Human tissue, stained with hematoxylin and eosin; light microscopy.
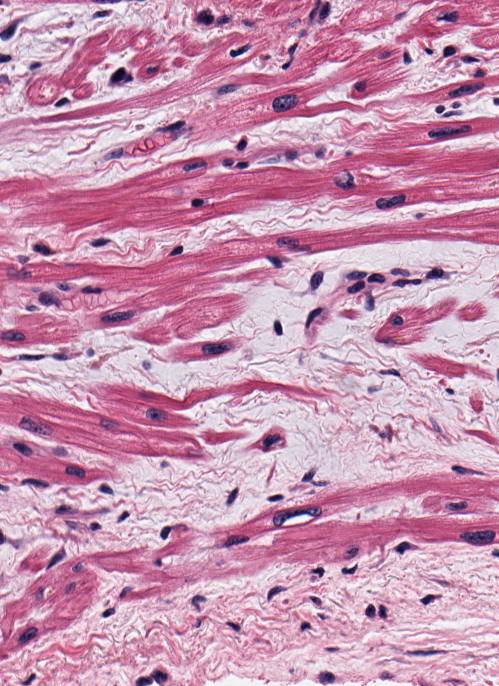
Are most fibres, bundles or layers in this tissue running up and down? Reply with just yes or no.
No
